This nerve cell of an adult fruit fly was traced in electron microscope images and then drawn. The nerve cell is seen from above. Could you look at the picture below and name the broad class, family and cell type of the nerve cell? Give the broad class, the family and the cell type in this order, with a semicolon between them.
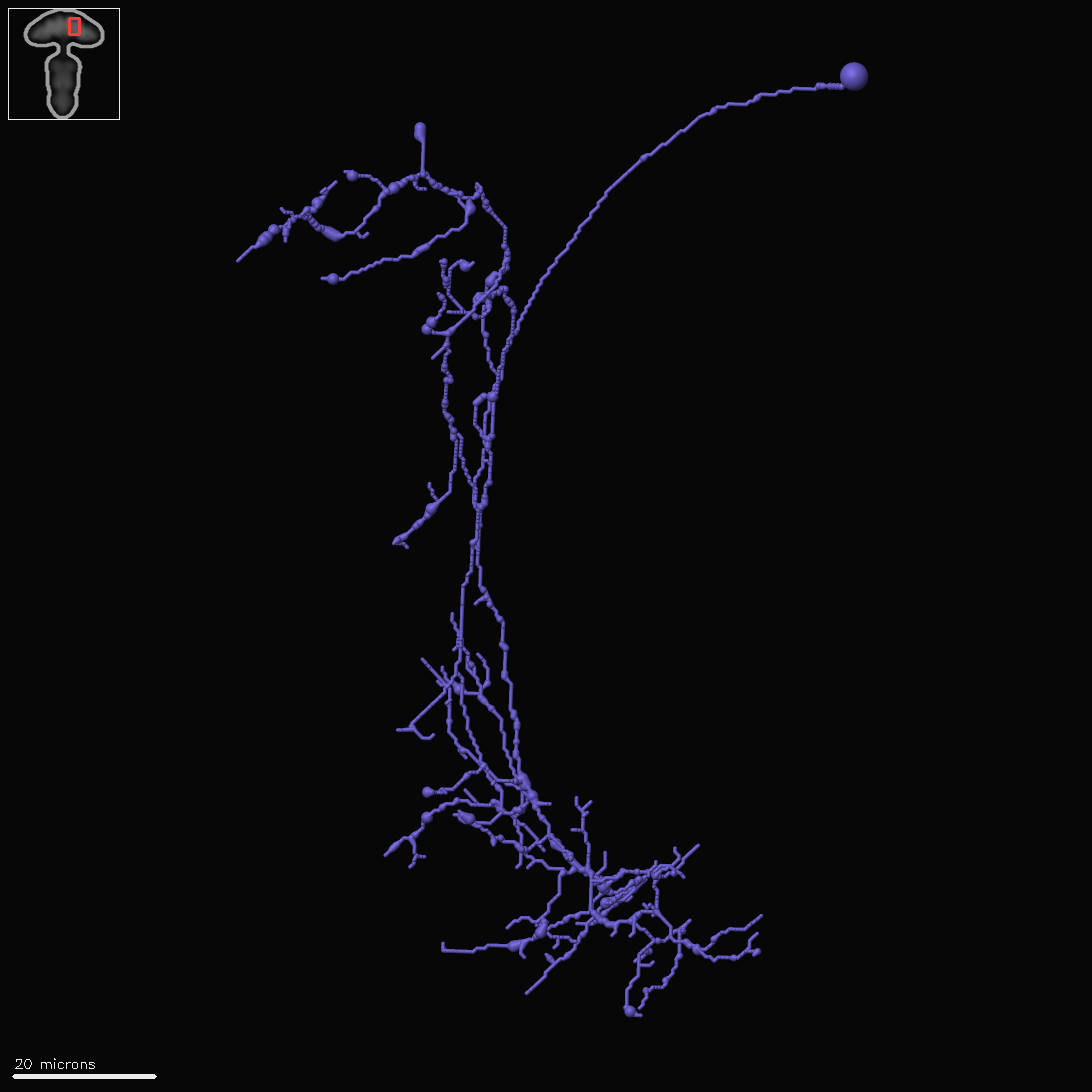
central-brain intrinsic neuron; hemilineage LALa1_posterior; WEDPN7C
